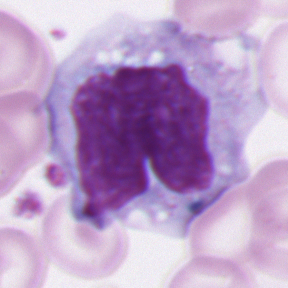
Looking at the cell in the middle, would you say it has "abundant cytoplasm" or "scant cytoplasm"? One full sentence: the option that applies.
This cell has a broad area of cytoplasm.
